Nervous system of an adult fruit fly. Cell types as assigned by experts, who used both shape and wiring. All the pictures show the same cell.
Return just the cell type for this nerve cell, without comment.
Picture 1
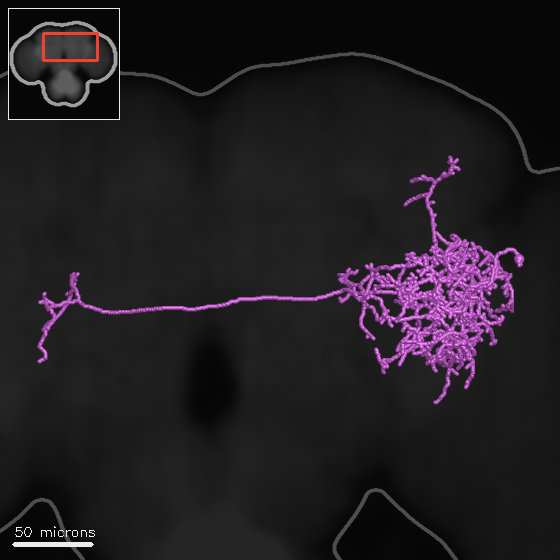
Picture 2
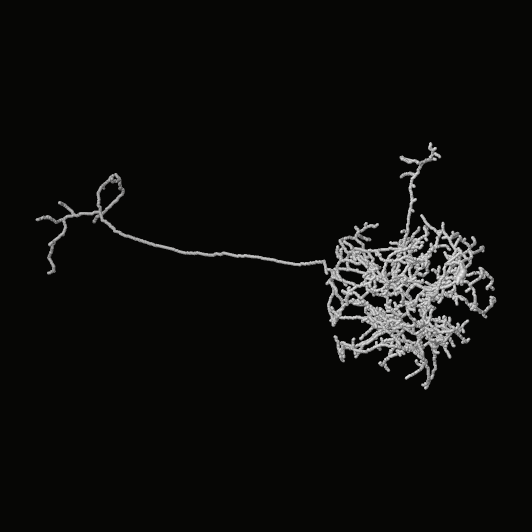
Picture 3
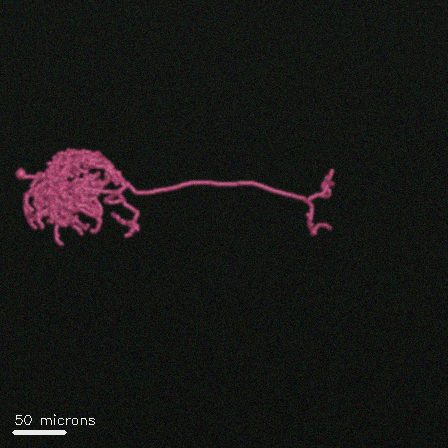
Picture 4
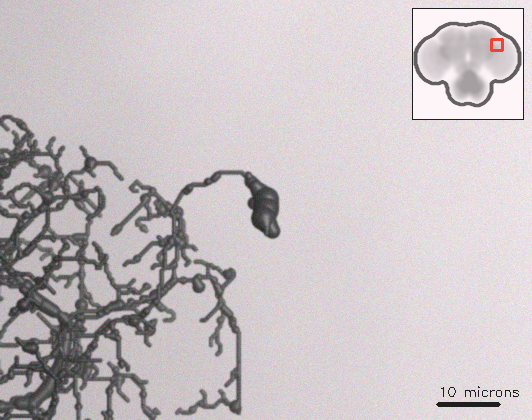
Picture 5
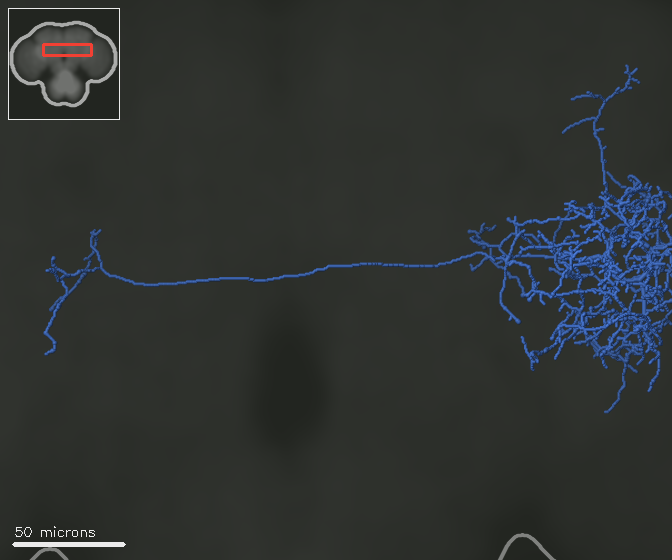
AVLP155_b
